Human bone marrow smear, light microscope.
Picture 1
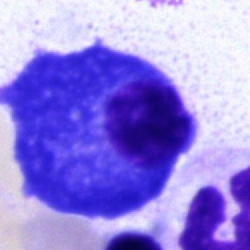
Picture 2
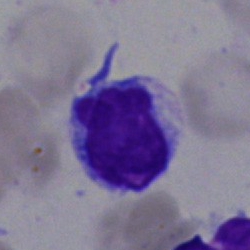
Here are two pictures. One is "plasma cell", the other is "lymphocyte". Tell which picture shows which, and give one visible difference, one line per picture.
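In picture 1 we see a plasma cell: The cytoplasm is abundant and takes up more of the cell than the nucleus.
In picture 2 we see a lymphocyte: The nucleus fills most of the cell.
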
